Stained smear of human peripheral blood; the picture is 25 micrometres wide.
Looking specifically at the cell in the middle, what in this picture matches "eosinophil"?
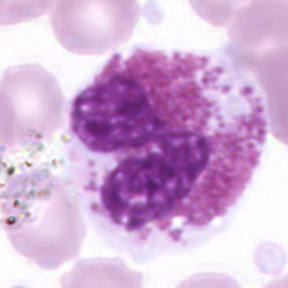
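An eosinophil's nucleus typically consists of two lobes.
That fits this eosinophil, whose two nuclear lobes sit one above the other toward the left side of the cell.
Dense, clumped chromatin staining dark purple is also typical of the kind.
Here the chromatin is dark purple and coarsely clumped, in keeping with that. The granules are reddish-orange and fairly uniform in size.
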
